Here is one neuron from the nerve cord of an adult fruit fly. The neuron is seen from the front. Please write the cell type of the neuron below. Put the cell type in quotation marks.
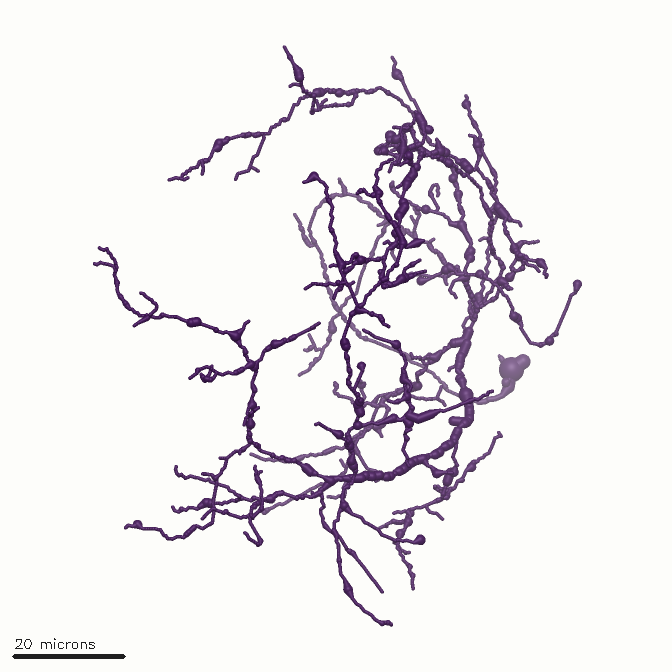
"IN03A087"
